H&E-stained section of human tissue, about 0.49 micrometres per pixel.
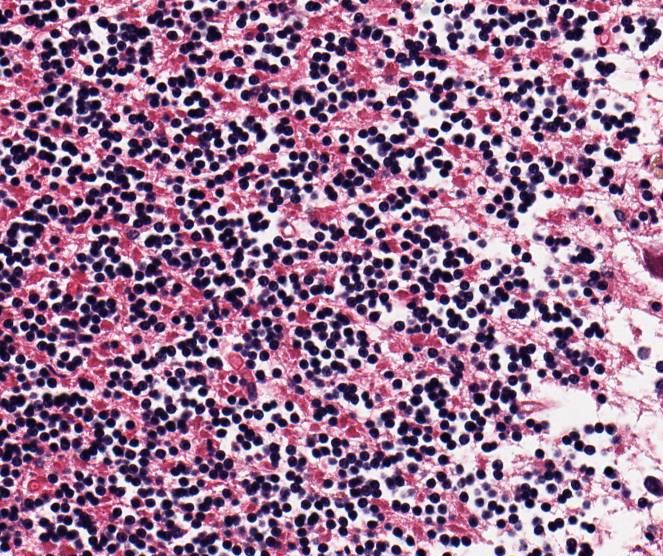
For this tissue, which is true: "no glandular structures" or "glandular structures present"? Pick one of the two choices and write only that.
No glandular structures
